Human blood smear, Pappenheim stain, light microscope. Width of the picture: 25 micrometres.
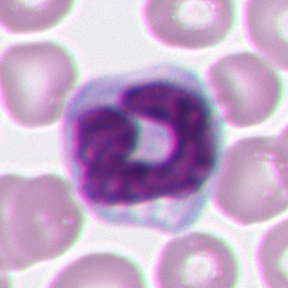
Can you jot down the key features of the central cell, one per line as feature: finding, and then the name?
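Outline: roughly round, edge slightly uneven
Nucleus: folded, curving around a pale central area
Chromatin: dark purple, mottled rather than smooth
Nucleoli: none seen
Name: monocyte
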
